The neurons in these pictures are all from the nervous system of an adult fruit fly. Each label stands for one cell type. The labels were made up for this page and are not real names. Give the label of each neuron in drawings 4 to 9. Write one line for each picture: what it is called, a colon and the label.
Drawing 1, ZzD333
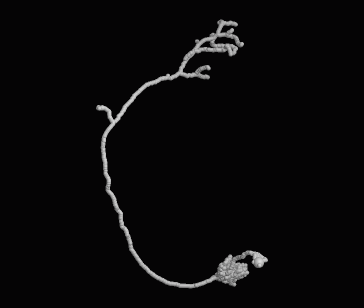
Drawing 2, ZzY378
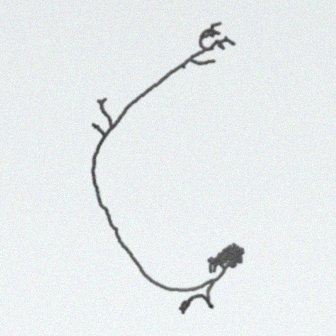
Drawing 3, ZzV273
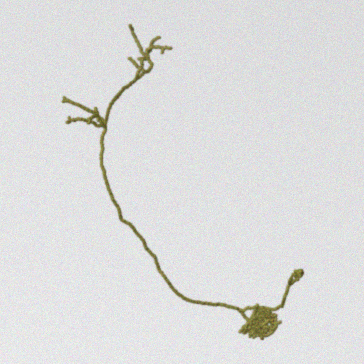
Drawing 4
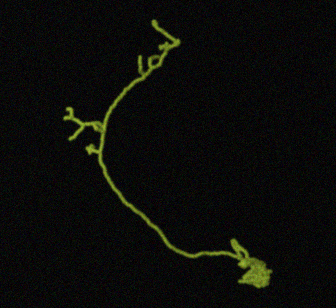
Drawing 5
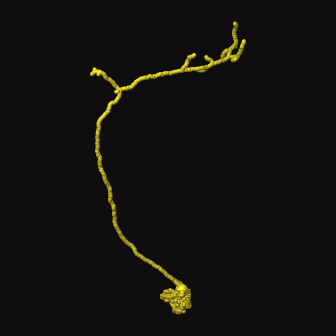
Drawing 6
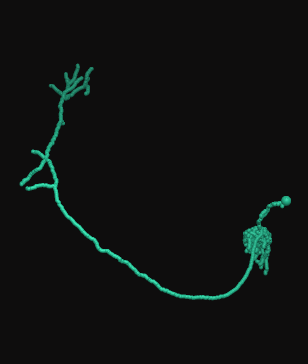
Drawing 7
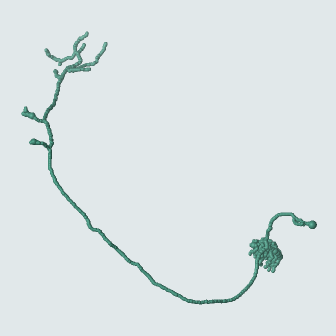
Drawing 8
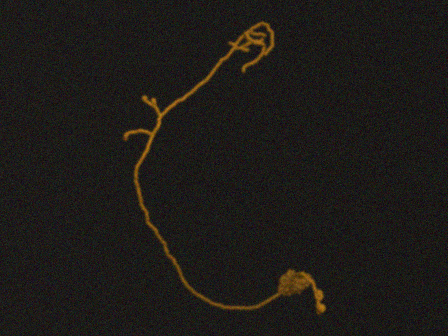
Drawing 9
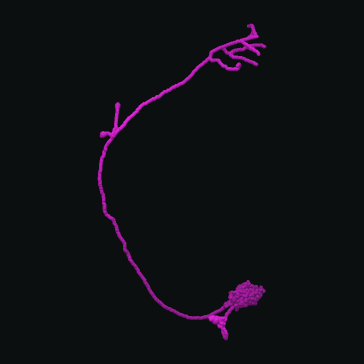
4: ZzV273
5: ZzV273
6: ZzY378
7: ZzY378
8: ZzD333
9: ZzD333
